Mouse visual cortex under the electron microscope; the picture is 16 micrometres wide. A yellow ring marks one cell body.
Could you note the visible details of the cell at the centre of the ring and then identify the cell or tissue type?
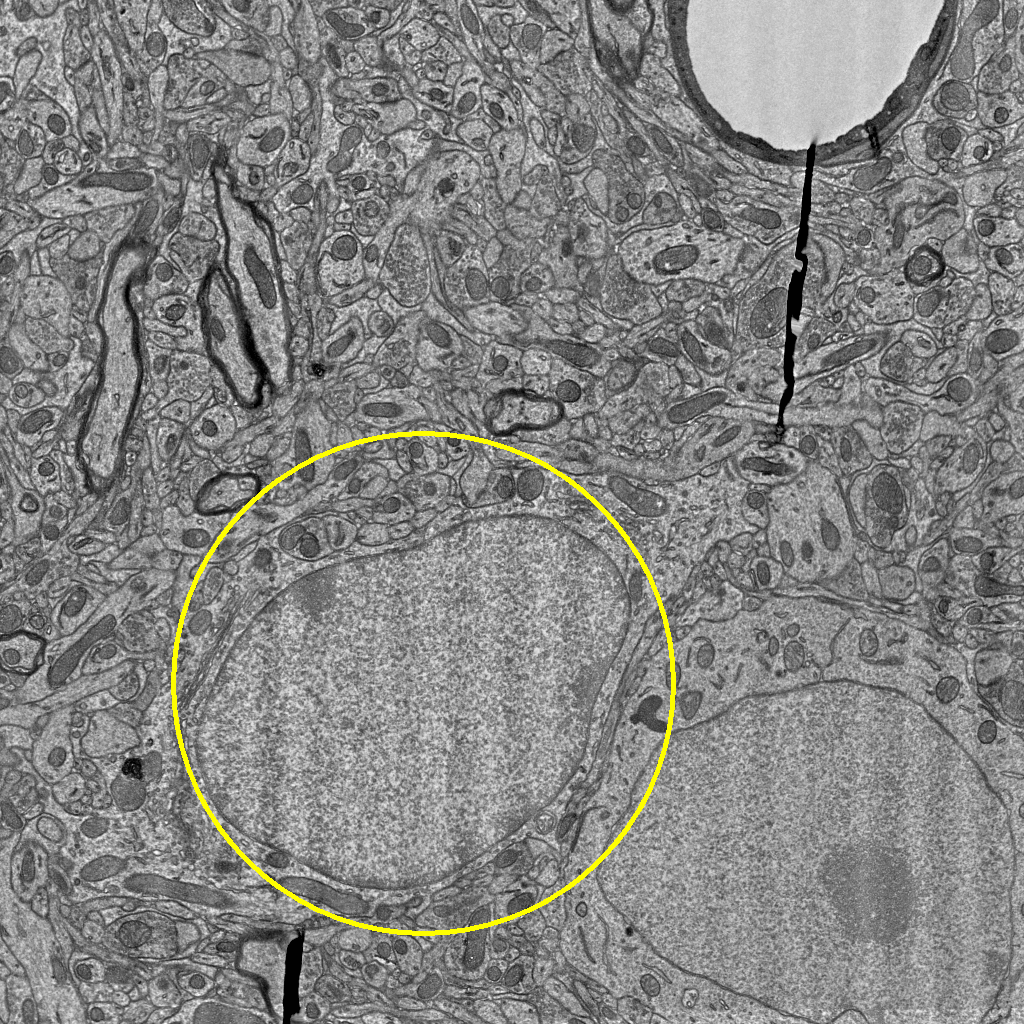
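Notice that the whole nucleus, a large rounded oval, sits inside the ring. Follow its envelope and you'll find it smooth, with no deep infoldings. The chromatin is finely granular, with few darker patches at the envelope. No distinct nucleolus shows here. It is an astrocyte.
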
